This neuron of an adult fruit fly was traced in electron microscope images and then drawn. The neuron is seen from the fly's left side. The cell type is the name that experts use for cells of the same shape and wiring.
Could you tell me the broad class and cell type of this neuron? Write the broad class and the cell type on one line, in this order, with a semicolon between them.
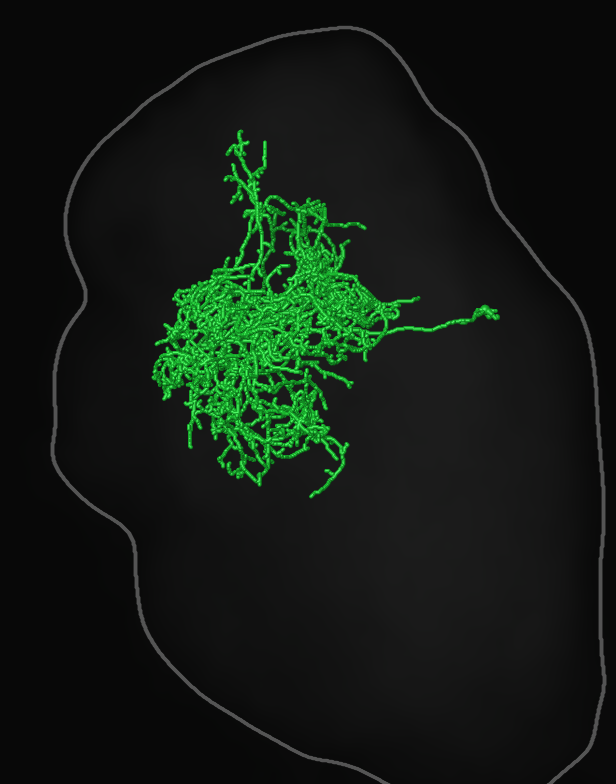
central-brain intrinsic neuron; AVLP572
